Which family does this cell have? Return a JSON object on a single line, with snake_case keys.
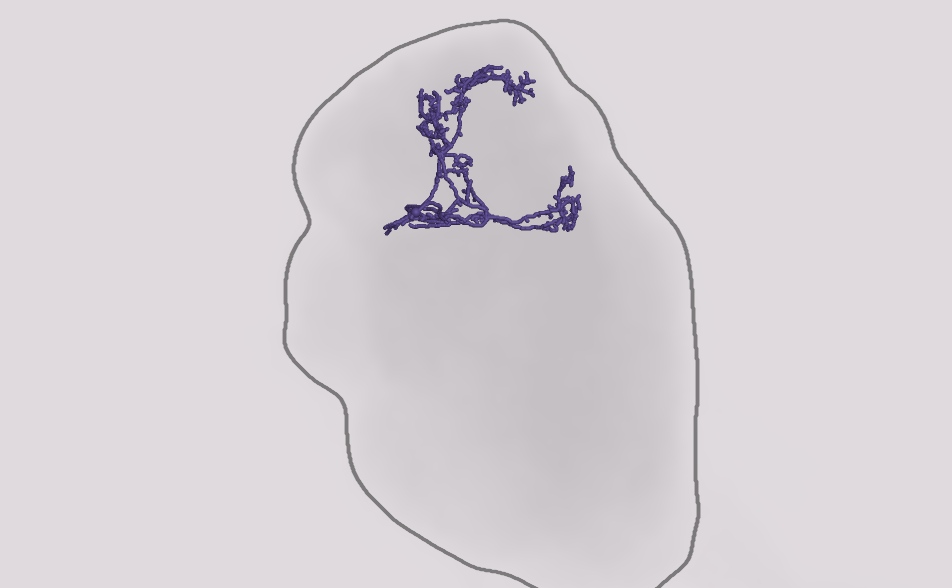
{"family": "hemilineage SLPav1_medial"}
